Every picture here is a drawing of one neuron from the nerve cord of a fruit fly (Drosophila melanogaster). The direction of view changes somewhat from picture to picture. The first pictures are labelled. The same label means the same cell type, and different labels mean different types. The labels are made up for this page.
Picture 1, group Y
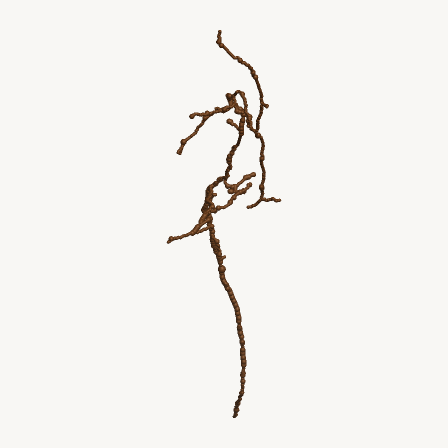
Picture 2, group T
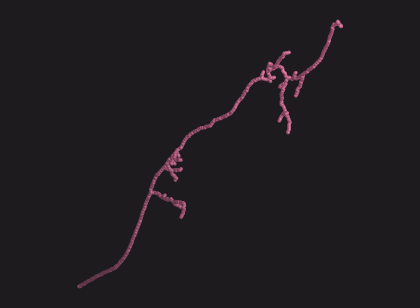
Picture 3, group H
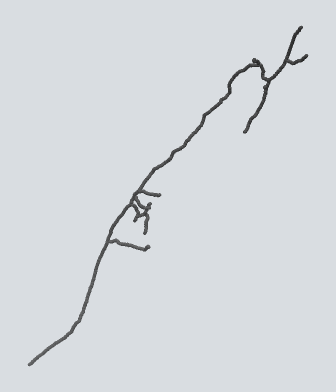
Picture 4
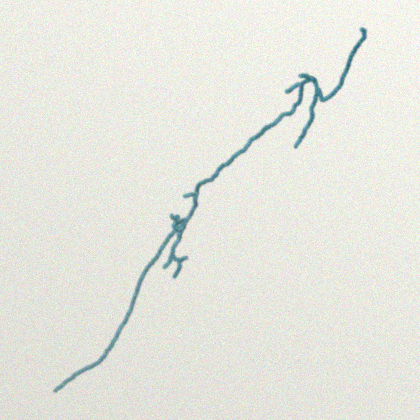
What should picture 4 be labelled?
group Y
